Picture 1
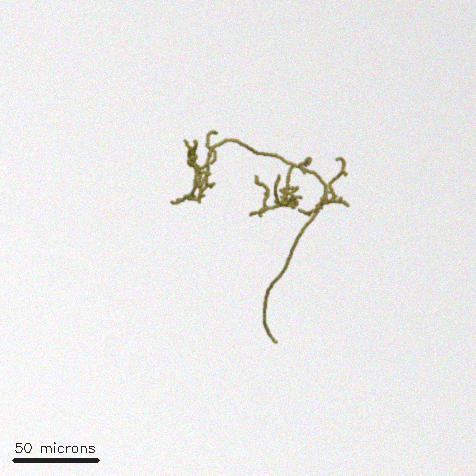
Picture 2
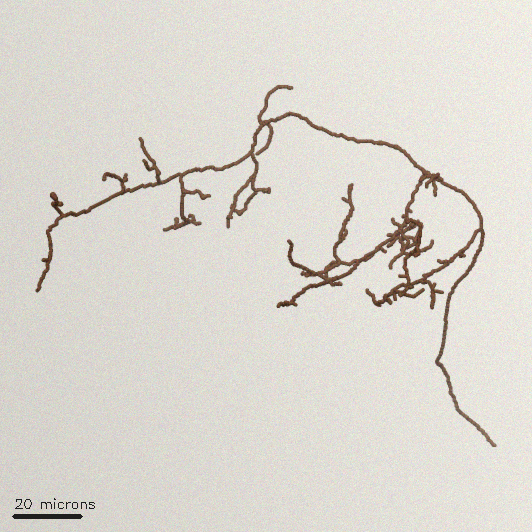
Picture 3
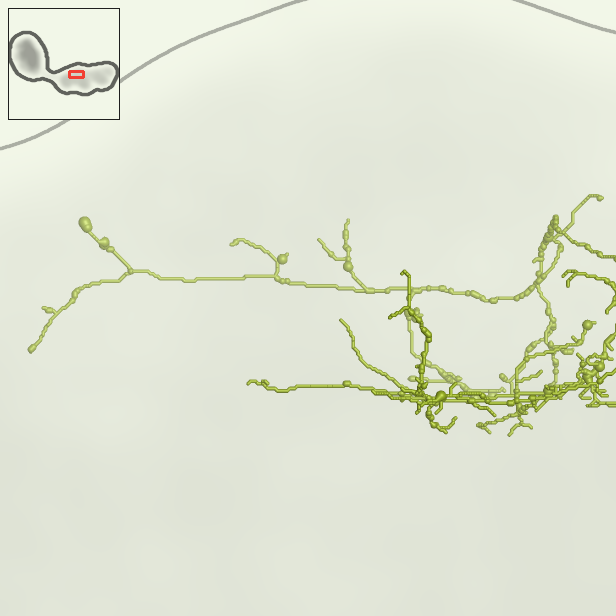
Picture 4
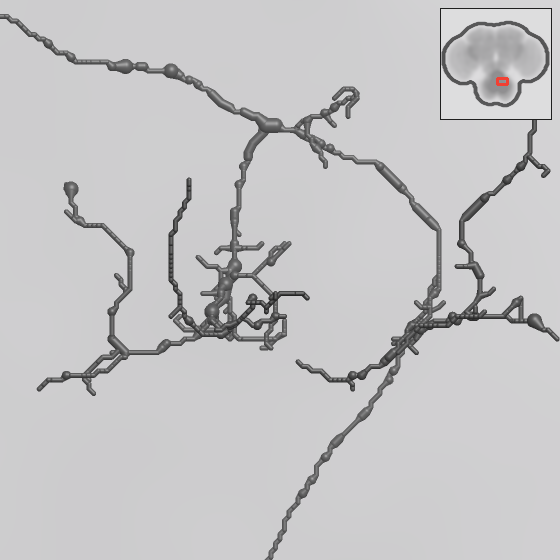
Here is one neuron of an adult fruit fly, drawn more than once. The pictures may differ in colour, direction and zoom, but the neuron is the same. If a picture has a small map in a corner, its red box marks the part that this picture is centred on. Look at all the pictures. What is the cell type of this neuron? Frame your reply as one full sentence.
This neuron is a member of the IN06A116 cell type.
